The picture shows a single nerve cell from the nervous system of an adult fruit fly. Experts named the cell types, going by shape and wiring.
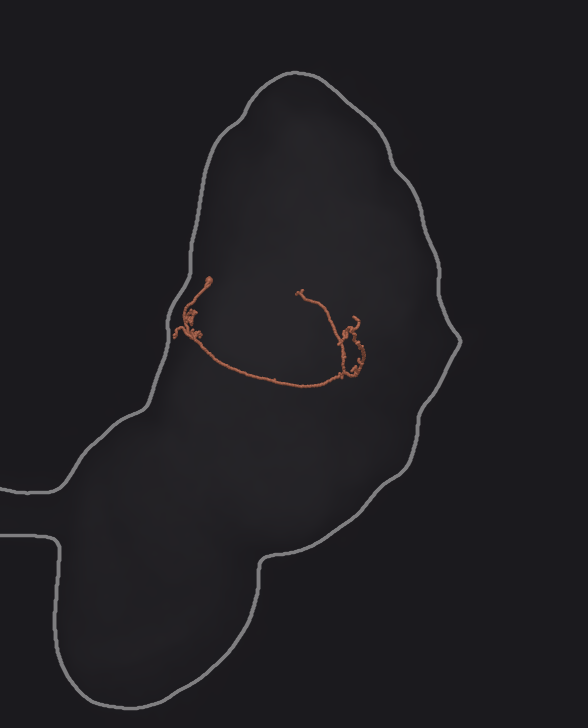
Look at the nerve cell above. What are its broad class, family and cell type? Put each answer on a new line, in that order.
central-brain intrinsic neuron
class Kenyon Cell
KCa'b'-m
